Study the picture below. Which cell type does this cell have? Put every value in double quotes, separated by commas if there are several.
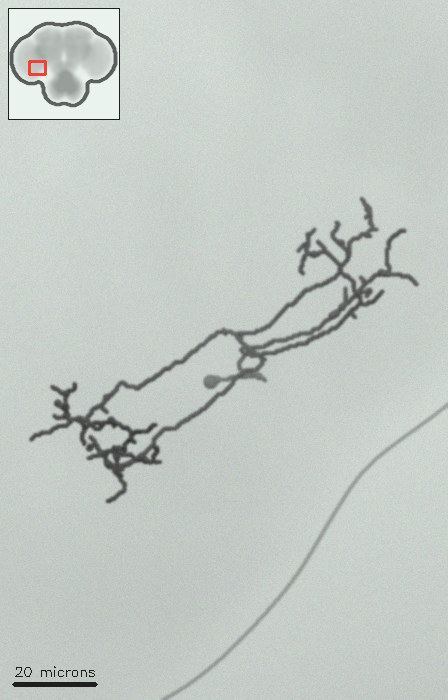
"Y14"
